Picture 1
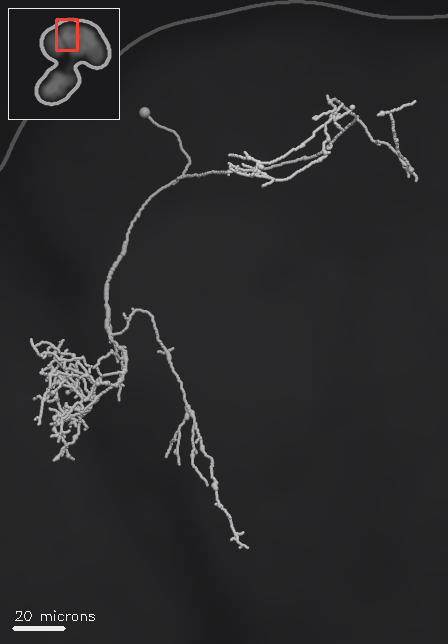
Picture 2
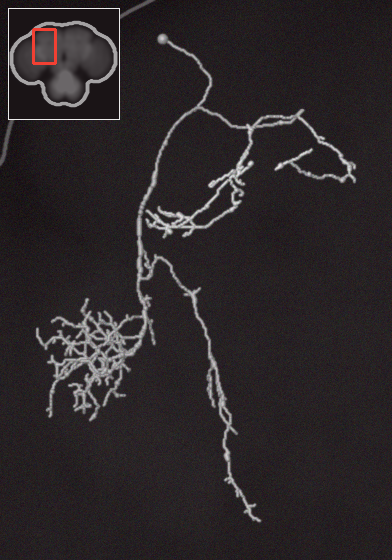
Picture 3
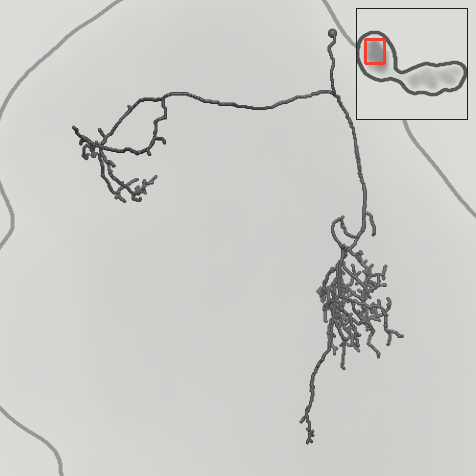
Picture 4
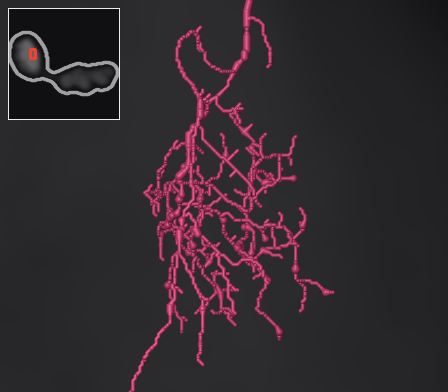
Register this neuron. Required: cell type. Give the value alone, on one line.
LoVP77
